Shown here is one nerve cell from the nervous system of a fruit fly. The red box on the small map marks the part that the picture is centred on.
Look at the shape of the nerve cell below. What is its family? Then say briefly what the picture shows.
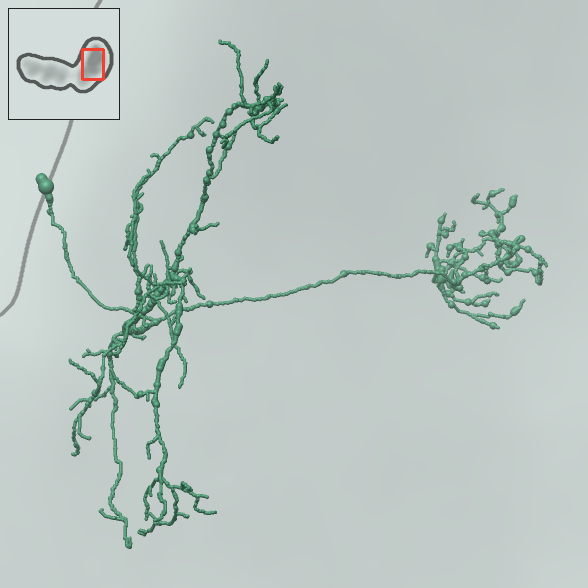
Its family is hemilineage DL1_ventral. Its broad class is central-brain intrinsic neuron. The picture shows dozens of branch ends. In this view it is about as wide as it is tall.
